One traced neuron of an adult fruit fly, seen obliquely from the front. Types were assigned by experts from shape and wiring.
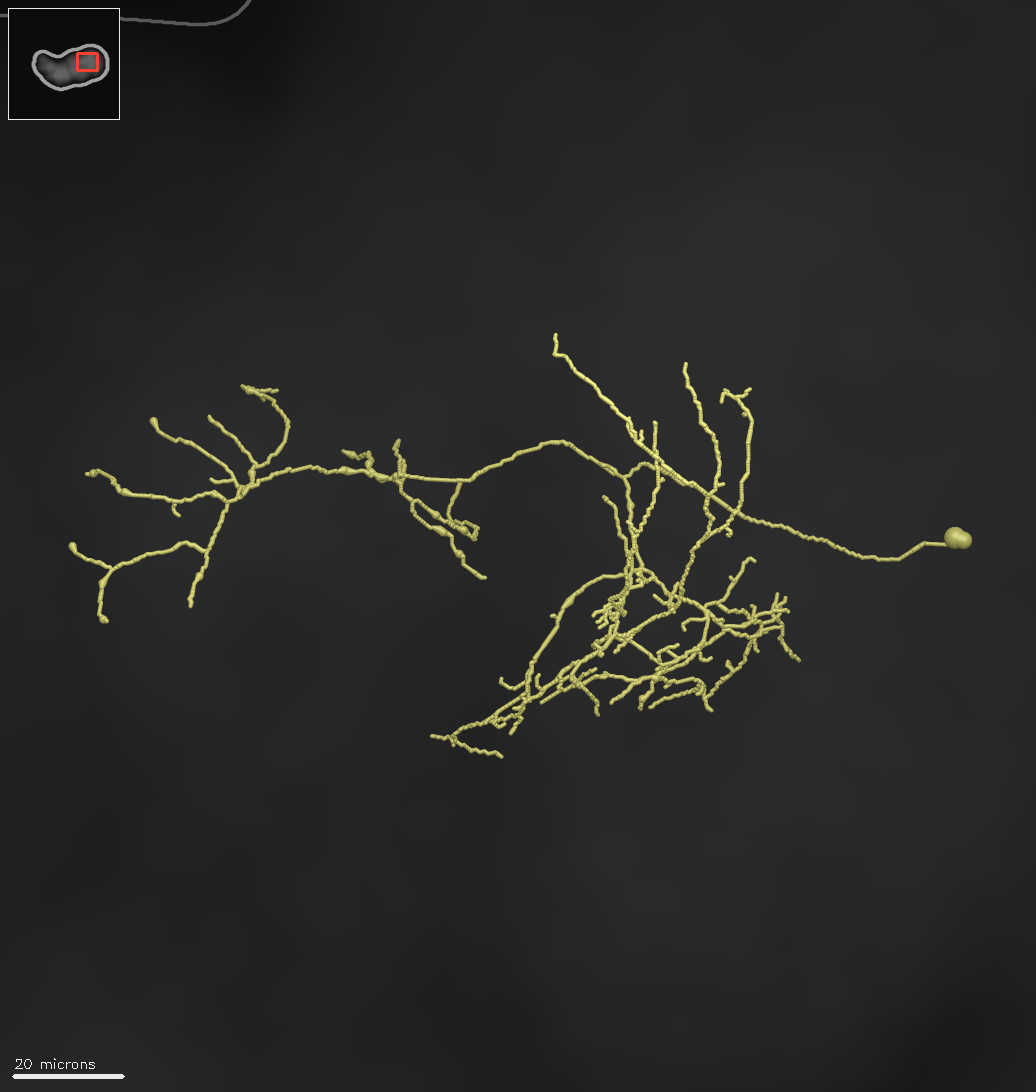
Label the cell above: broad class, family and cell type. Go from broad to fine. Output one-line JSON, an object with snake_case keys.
{"broad_class": "central-brain intrinsic neuron", "family": "hemilineage AOTUv4_ventral", "cell_type": "FB5V_c"}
